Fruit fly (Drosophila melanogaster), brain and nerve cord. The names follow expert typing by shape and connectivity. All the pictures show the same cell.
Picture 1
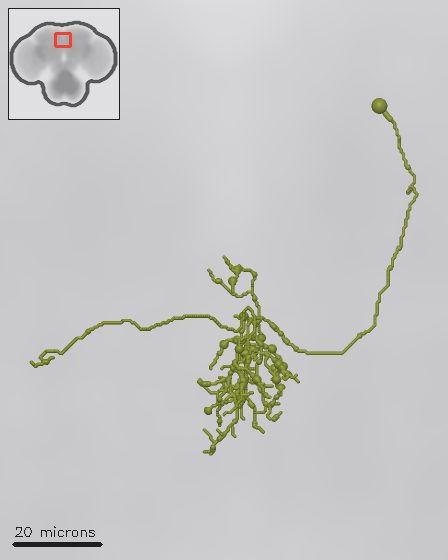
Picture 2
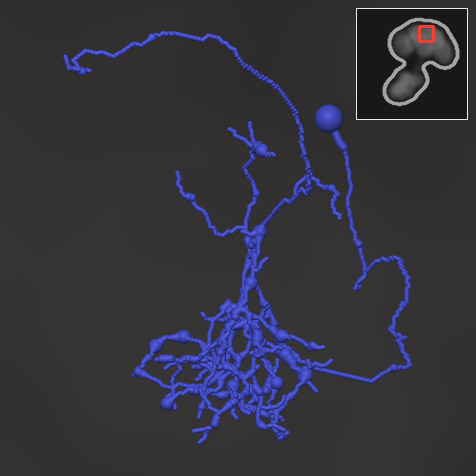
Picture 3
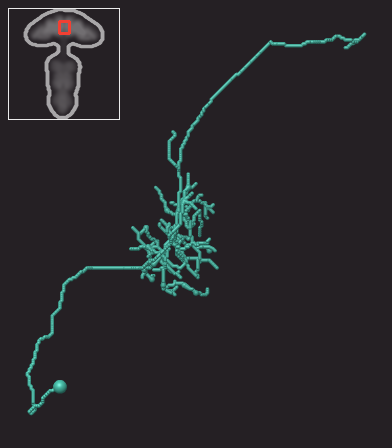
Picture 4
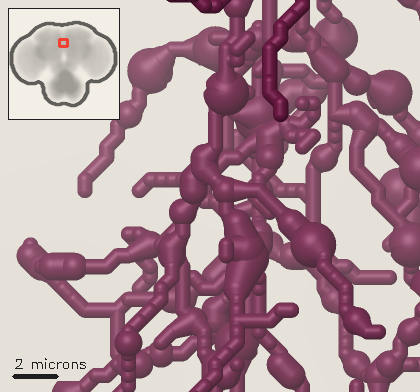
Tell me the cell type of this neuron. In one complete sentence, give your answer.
With respect to cell type, this neuron is FC3_c.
